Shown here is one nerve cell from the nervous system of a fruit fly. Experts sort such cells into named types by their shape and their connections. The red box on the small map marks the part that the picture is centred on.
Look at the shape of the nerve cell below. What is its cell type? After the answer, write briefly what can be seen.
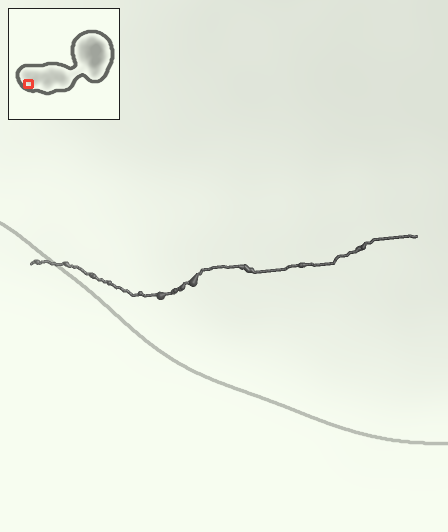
The cell type is SNta29. It is a sensory neuron entering the nerve cord. The drawing shows no cell body. There are a dozen or fewer branch ends.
